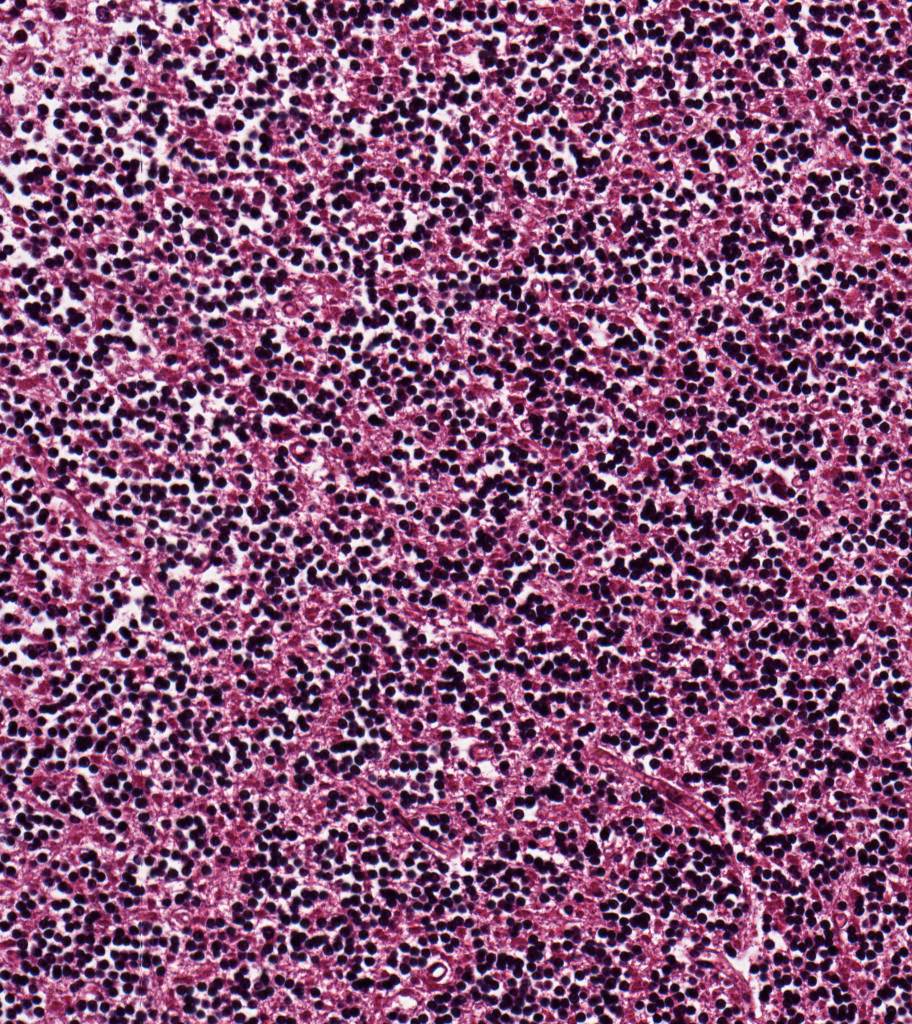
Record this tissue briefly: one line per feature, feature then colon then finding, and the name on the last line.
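Arrangement: densely packed cells spread evenly, with no layers or organised units
Nuclei: small, round, darkly stained
Cytoplasm: almost none visible around the nuclei
Islands: irregular, pink, fibrillary, without nuclei, lying between the nuclear clusters
Epithelium, glands, lumens: none anywhere
Tissue: cerebellum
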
